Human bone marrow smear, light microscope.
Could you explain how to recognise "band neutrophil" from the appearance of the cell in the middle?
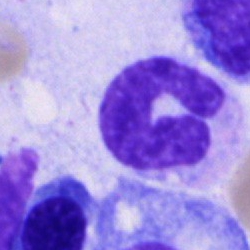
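What goes with band neutrophil here is mainly the nucleus: a single thick band curved into a C.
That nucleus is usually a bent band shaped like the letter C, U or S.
The gap of this C opens toward the right. Beyond that, the cytoplasm is pale pinkish-lilac and the cell border is faint and roughly round.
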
